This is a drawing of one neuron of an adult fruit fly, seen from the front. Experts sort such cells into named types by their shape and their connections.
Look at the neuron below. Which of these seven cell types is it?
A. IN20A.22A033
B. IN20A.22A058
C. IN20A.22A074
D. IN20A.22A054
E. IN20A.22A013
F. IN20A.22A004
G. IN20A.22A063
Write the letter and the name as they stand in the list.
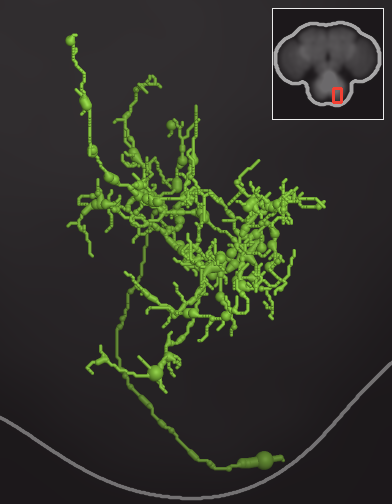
B. IN20A.22A058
